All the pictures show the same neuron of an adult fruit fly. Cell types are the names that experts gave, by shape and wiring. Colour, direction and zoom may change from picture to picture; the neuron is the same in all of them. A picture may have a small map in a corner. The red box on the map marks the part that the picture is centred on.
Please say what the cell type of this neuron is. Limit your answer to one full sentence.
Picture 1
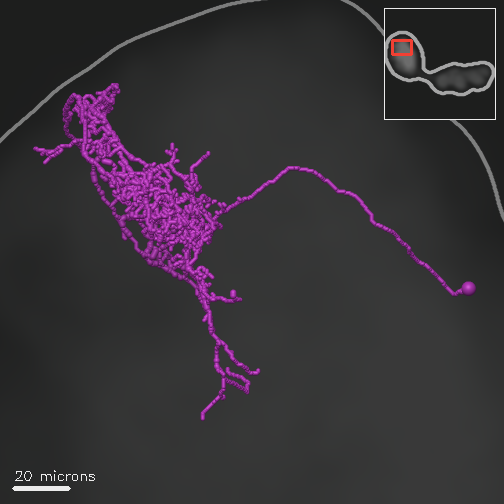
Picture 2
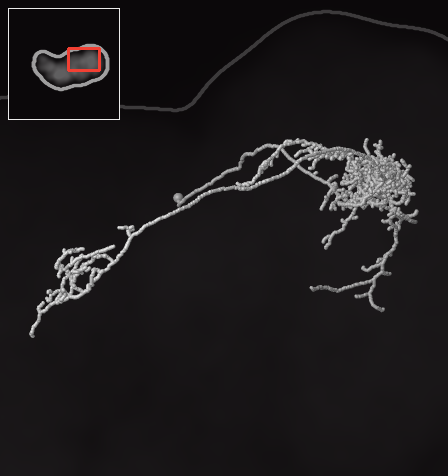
Belonging to the cell type pC1_4a is this neuron.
